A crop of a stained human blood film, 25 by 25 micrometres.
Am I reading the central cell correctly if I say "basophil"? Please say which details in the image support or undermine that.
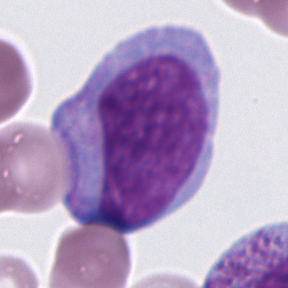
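Start with the cytoplasm: no granules are visible in it, and this goes with atypical promyelocyte.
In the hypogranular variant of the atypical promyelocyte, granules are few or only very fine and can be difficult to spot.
That same lack of visible granules goes against basophil.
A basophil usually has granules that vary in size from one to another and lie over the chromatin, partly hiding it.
Nor are any vacuoles seen in the cytoplasm. The nucleus fills about 60% of the cell's area. The outline is irregular, with a concave dent on the left where a red cell presses against it, and red cells also touch the cell at its lower end. So the name basophil does not fit: the cell is an atypical promyelocyte.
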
